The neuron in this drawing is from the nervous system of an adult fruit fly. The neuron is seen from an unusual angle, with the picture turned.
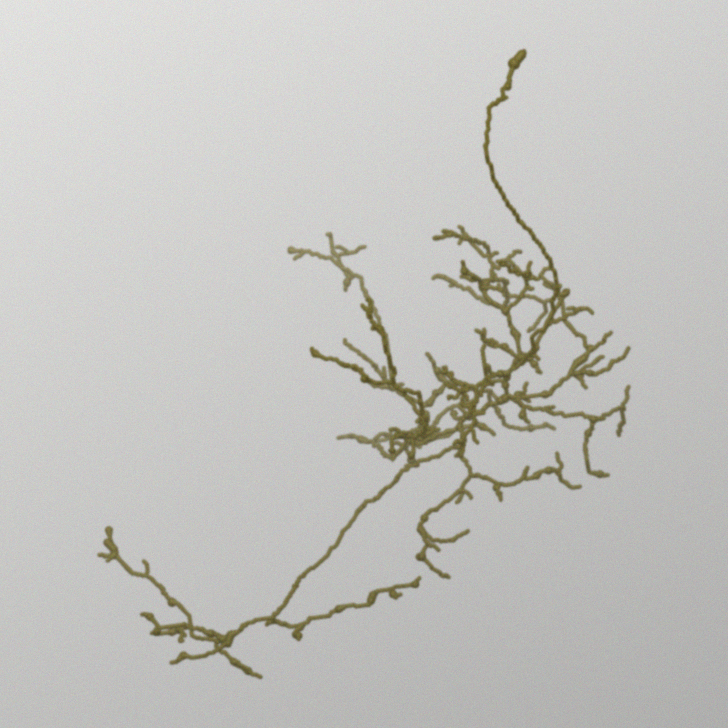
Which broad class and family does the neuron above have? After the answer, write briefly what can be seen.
It is a nerve-cord intrinsic neuron. Its family is hemilineage 13B. The picture shows dozens of branch ends. As drawn here it is about as wide as it is tall.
